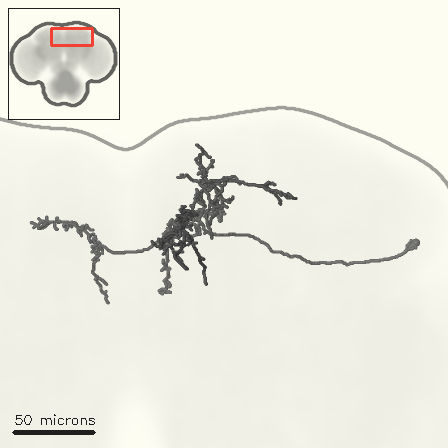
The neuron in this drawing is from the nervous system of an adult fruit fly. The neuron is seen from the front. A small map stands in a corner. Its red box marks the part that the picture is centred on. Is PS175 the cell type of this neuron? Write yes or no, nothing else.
no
